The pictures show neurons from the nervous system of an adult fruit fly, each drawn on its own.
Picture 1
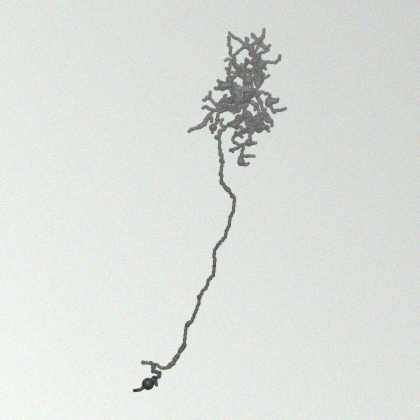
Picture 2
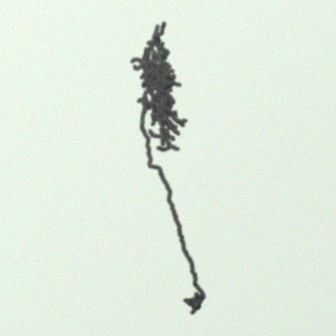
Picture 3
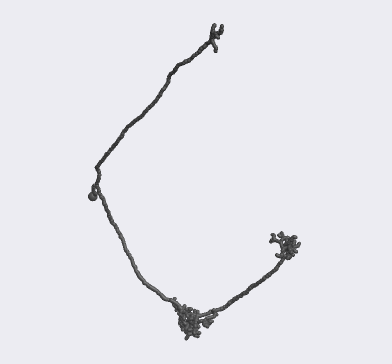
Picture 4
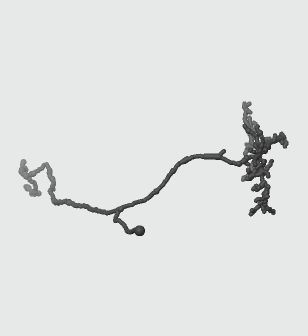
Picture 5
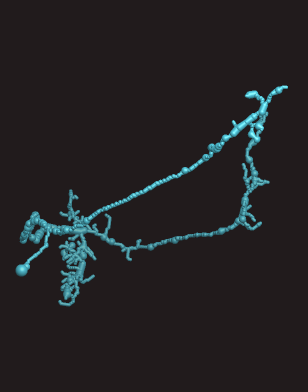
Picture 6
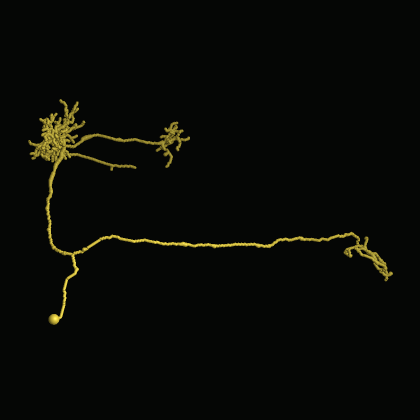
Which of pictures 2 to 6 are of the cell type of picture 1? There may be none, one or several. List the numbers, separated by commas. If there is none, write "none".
2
